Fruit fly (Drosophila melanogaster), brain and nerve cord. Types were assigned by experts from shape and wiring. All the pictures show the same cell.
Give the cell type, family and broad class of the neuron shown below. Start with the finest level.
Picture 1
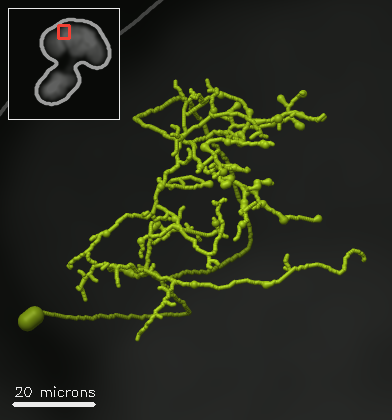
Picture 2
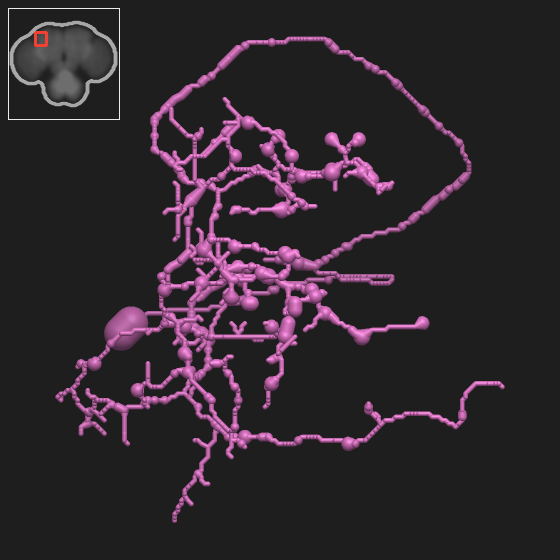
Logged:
CB1899; hemilineage SLPp&v1_posterior; central-brain intrinsic neuron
